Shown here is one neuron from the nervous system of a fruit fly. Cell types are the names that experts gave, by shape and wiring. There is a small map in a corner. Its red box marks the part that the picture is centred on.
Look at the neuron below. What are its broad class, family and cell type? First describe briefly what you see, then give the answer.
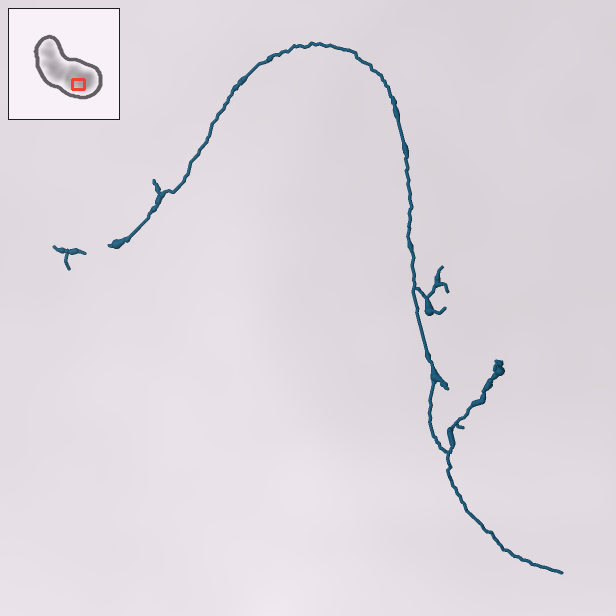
No cell body is drawn. There are a dozen or fewer branch ends. This is a sensory neuron entering the brain. The name of its family is class olfactory. The cell type is ORN_VC3.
